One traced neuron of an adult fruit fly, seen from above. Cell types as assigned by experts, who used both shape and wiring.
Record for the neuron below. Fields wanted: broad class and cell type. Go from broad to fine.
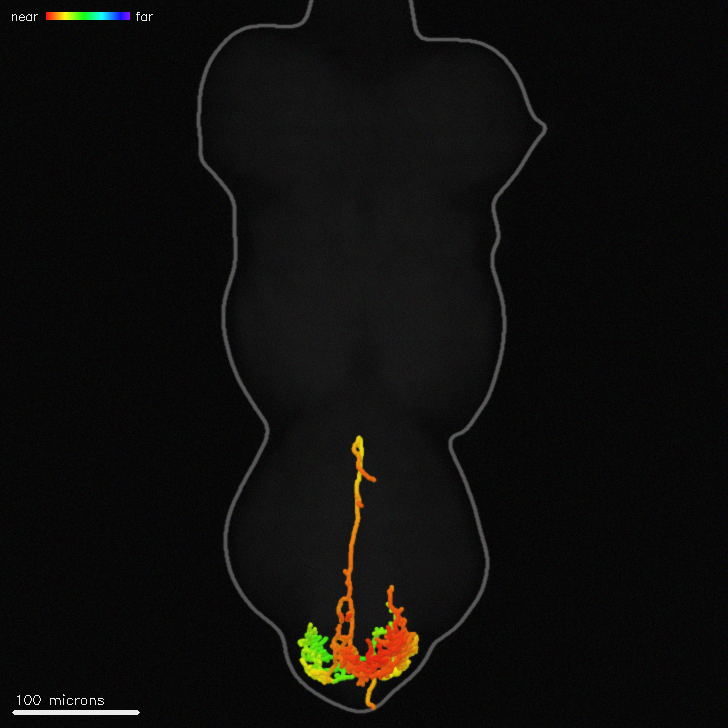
nerve-cord intrinsic neuron; INXXX244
